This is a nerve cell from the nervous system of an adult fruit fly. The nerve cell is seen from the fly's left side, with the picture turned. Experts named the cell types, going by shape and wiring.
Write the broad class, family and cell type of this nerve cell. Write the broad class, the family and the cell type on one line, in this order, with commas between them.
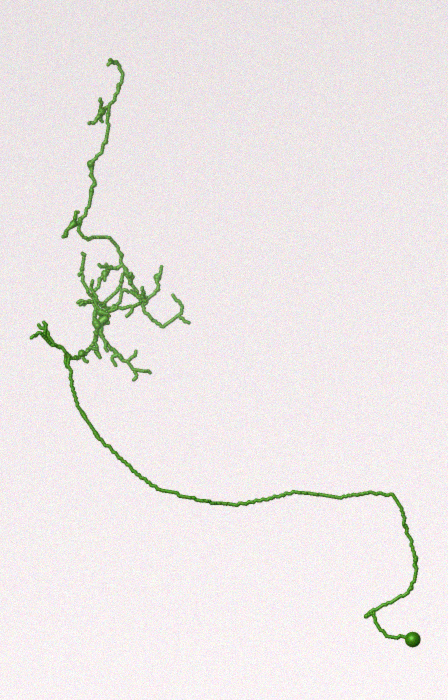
optic-lobe intrinsic neuron, Tm, Tm24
